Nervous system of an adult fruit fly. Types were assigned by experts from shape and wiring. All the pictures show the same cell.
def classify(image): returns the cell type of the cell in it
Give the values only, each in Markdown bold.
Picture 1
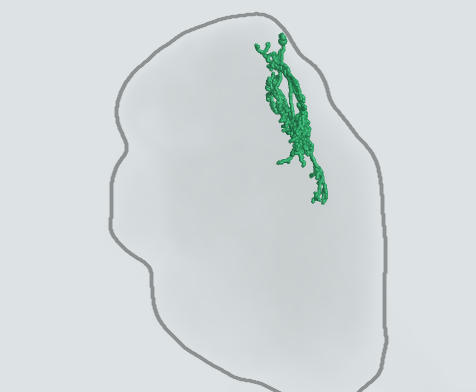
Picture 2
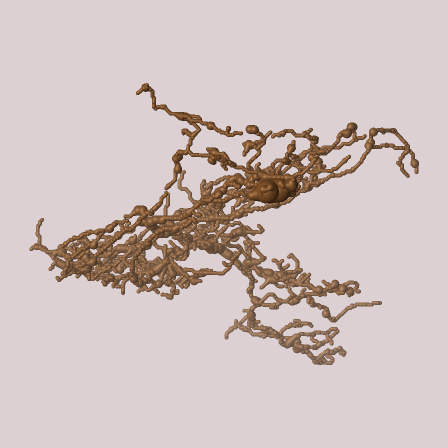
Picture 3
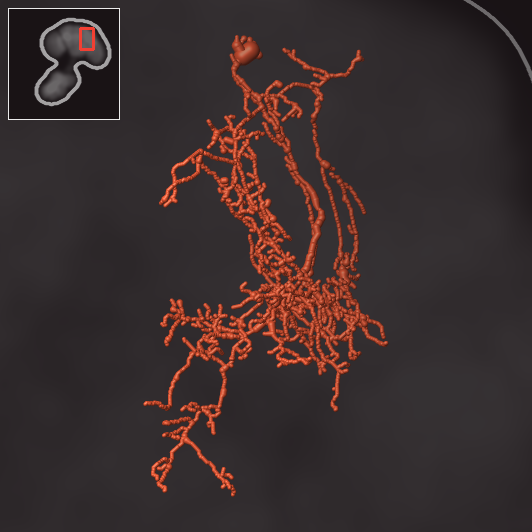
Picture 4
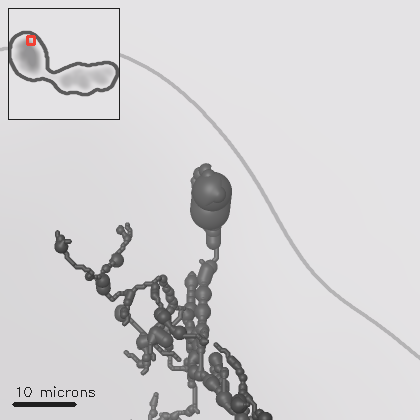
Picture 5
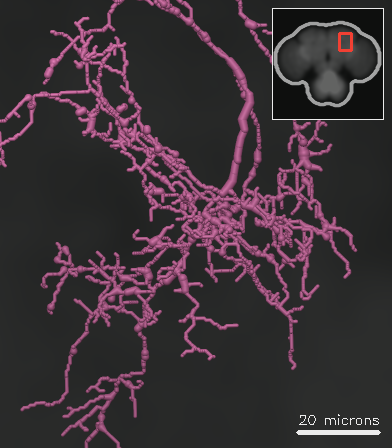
**PLP252**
